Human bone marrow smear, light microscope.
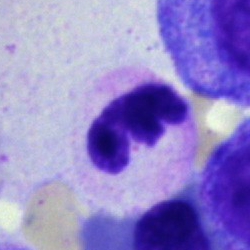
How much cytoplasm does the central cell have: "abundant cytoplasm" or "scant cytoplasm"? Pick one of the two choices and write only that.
Abundant cytoplasm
